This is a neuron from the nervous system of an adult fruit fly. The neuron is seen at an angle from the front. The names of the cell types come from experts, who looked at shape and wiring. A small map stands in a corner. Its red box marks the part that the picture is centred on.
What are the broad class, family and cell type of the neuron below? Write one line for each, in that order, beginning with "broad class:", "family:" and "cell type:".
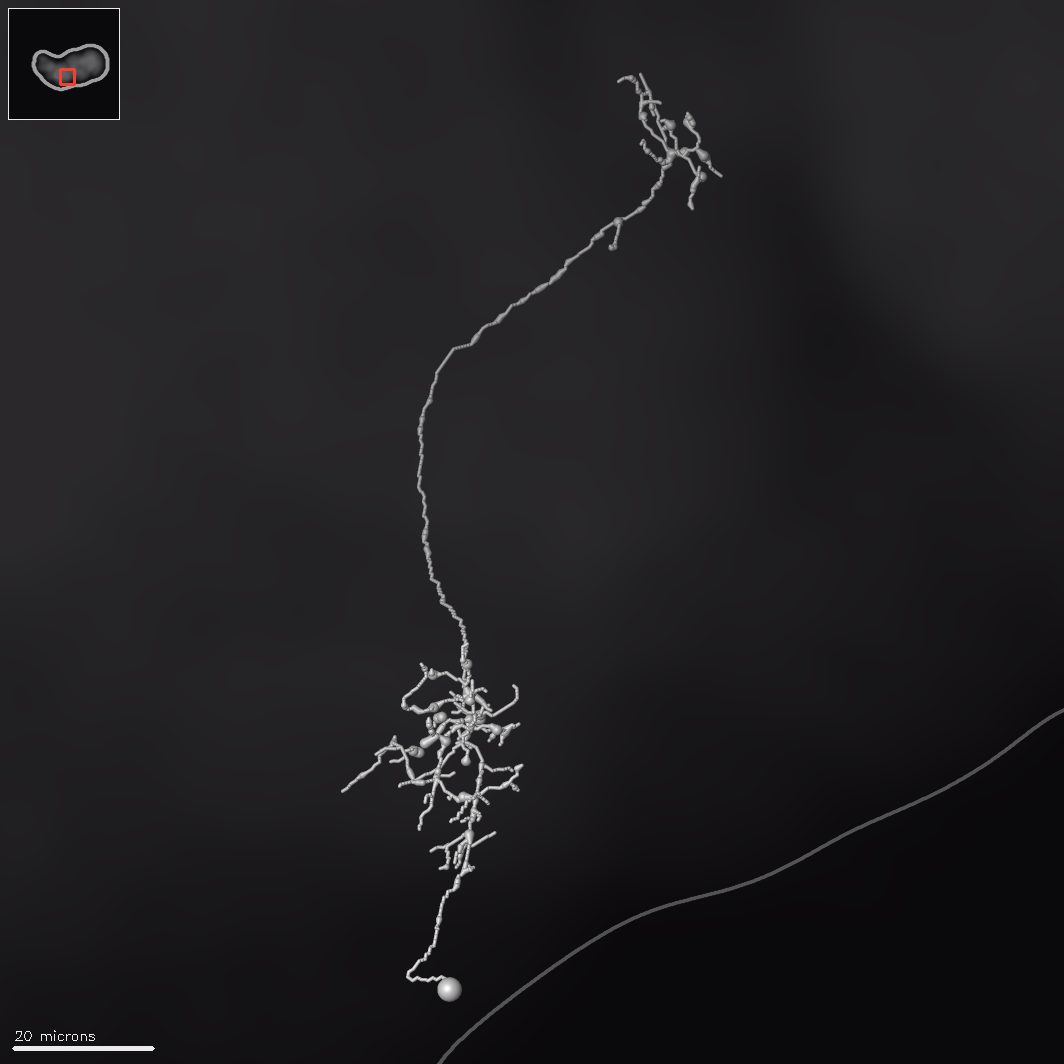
broad class: optic-lobe intrinsic neuron
family: Tm
cell type: Tm38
